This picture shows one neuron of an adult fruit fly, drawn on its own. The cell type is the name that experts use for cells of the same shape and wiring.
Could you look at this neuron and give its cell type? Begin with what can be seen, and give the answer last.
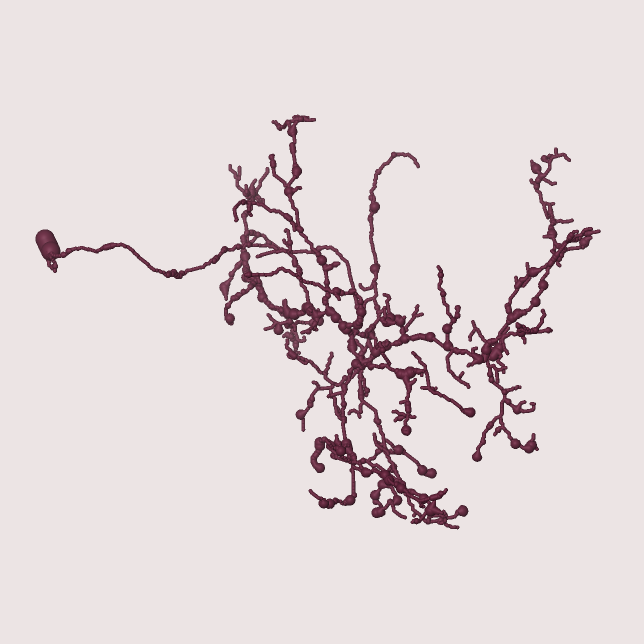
In this view it is wider than it is tall. Its broad class is nerve-cord intrinsic neuron. The cell type is IN21A047_e.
